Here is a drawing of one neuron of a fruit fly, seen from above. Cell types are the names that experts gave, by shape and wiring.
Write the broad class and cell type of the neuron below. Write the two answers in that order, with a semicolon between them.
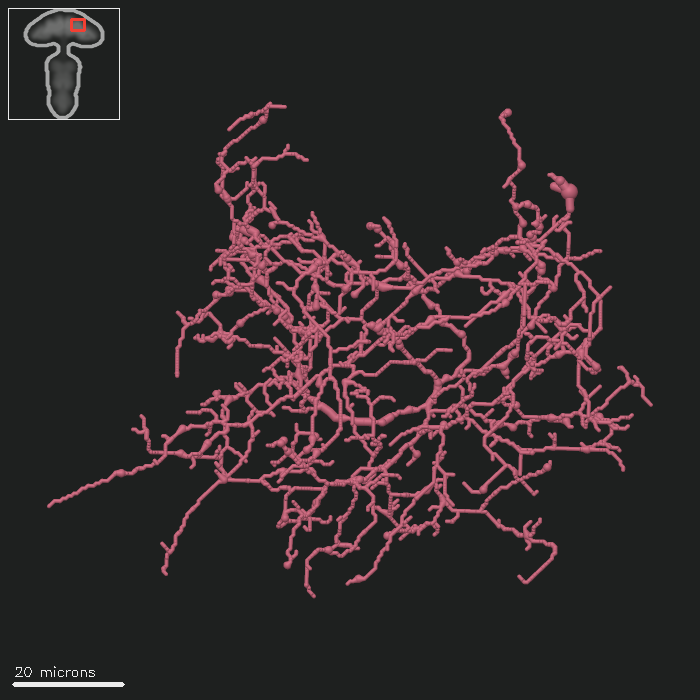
central-brain intrinsic neuron; AVLP372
